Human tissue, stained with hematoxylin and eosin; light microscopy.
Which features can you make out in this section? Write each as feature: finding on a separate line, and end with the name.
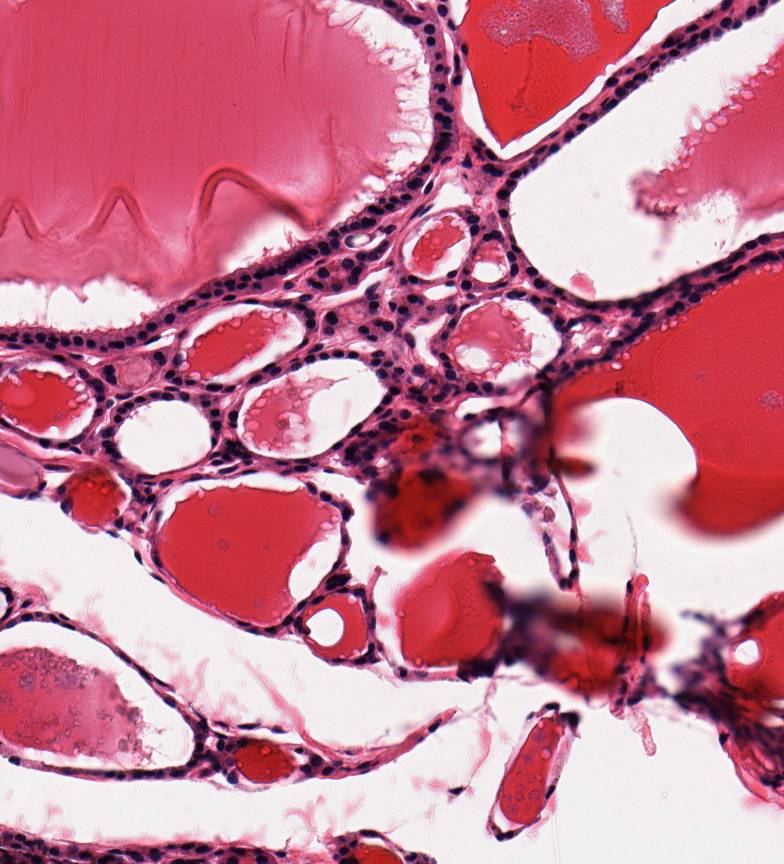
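Follicle lining: single layer, flattened to low cuboidal cells, small dark round nuclei
Colloid: fringe of clear vacuoles along lower margin, large top-left follicle, beside epithelium
Stroma: scant thin septa, slightly broader centrally where small follicles cluster
Not seen: papillary projections, clusters of lymphocytes
Name: thyroid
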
